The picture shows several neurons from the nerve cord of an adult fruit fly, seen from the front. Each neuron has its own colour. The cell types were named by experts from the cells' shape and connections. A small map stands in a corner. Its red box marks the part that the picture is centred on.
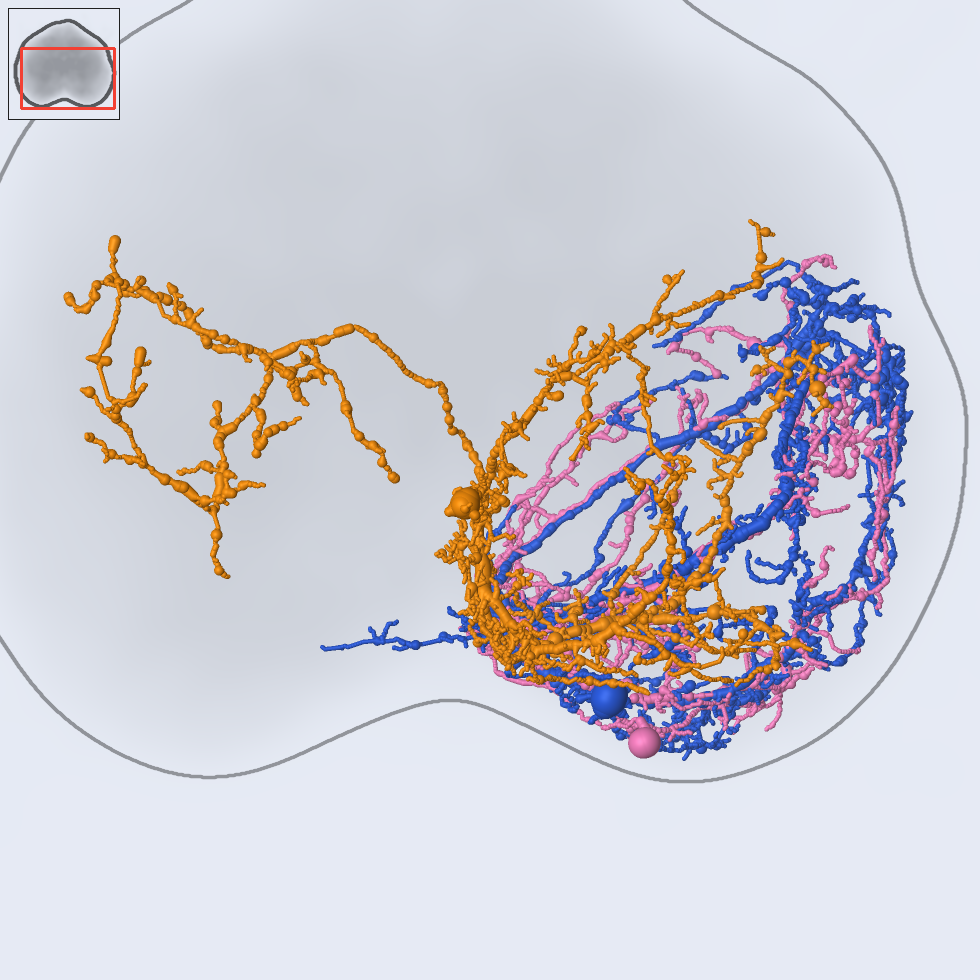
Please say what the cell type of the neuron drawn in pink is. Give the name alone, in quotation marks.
"IN04B036"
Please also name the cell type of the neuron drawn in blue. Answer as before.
"IN04B008"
